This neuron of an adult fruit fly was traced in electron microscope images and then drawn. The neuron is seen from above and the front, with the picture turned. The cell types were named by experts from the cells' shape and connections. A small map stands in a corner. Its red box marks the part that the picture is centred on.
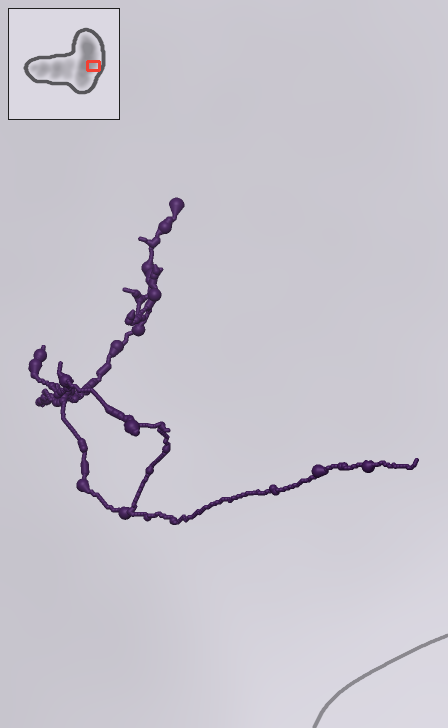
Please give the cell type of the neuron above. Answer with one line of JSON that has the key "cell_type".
{"cell_type": "JO-FV"}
